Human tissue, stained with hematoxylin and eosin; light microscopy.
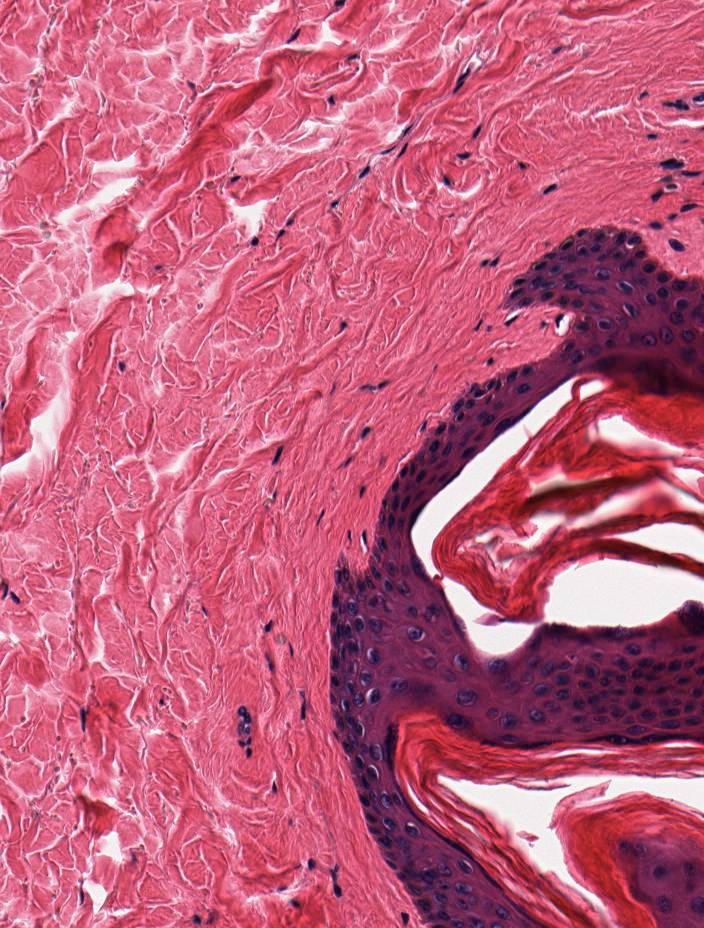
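Skin of the suprapubic region, haematoxylin and eosin. Structure on right lined by stratified squamous epithelium several cells thick, cells purple-staining. Nuclei most crowded and darkest along the epithelium's outer edge, where it meets the stroma. Collagen fibres close to the epithelium run parallel to its outer surface in a curved band. Sparse, dark, spindle-shaped fibroblast nuclei scattered through the collagen.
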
